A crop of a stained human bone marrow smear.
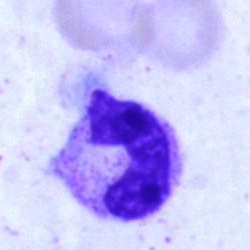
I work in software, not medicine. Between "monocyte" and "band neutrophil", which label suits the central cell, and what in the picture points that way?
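Band neutrophil rather than monocyte. Cytoplasm pale pinkish-lilac, holding fine, scattered pinkish-purple granules.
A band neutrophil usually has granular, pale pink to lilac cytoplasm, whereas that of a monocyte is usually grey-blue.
The granular pinkish-lilac cytoplasm here fits the band neutrophil, not the grey-blue of a monocyte. Nucleus a single thick curved band, not separated into distinct lobes, its hollow opening toward the left.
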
